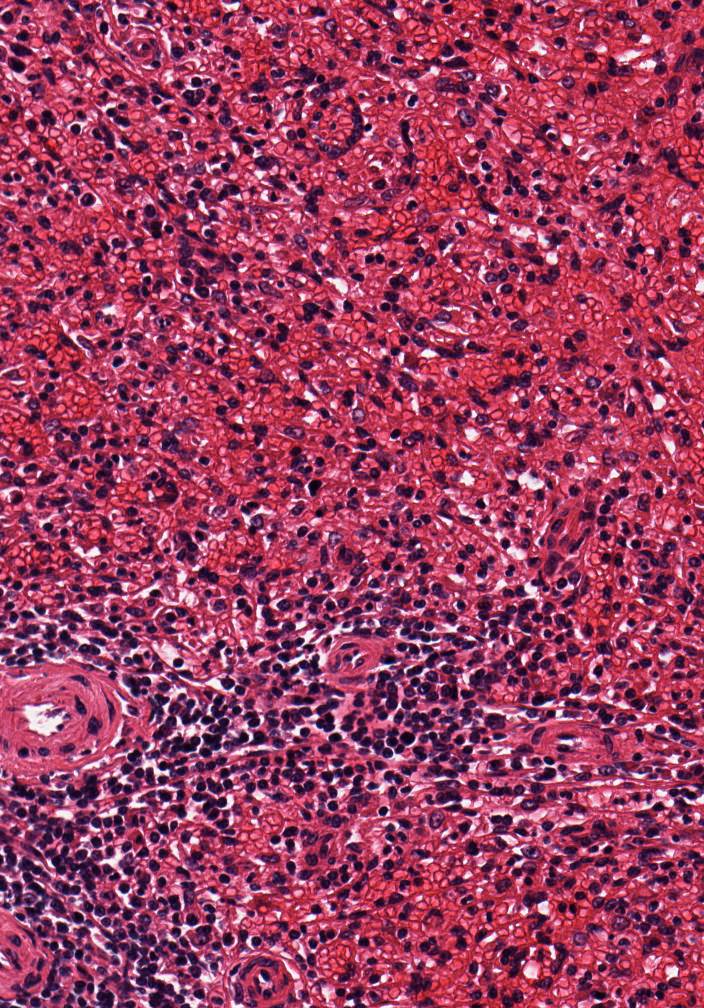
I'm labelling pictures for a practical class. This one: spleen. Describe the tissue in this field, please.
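Lower left: a darker area of closely packed small lymphocytes, each with a round, dark nucleus and scant cytoplasm. Epithelial lining or glands: none seen anywhere in the field. Fat cells: none present.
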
